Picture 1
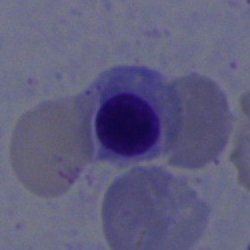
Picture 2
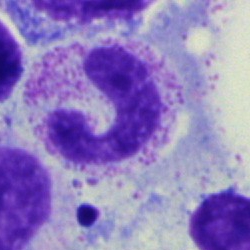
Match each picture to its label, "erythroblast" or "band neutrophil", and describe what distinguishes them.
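So, picture 1 would be the erythroblast and picture 2 the band neutrophil. The clearest difference I notice is the nucleus in picture 2: a single unbroken band curved into a horseshoe shape.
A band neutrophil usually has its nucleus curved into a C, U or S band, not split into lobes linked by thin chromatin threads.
In picture 1 the chromatin is dense and stains a uniform dark purple.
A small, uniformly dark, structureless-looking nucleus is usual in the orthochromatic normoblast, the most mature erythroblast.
The band neutrophil's chromatin is dark purple and condensed too.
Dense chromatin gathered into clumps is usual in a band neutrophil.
Neither nucleus shows a nucleolus. The erythroblast's cytoplasm shows no granules.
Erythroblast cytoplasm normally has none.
Pale non-nucleated cells press against the erythroblast on the left, right and below, while the band neutrophil has a roughly round outline with a small dark round body lying just below it.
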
